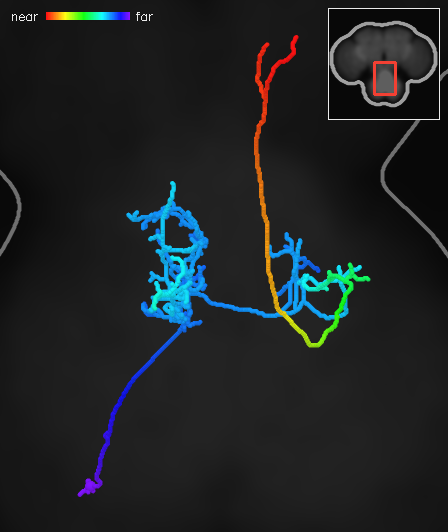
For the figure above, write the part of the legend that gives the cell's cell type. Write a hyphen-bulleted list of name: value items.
- cell type: AN07B076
